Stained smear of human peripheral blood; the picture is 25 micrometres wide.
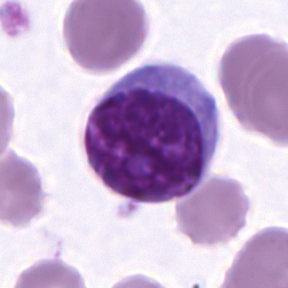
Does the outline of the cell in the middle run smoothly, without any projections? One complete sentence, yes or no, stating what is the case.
Yes, what bounds this cell is a smooth, even outline.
